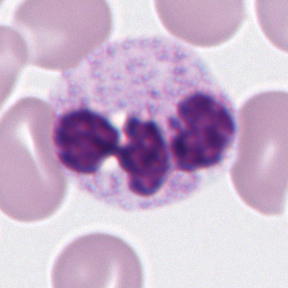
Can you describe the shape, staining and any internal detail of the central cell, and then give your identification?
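The nucleus is divided into three separate lobes, joined by thin, narrow strands and lying side by side in a horizontal row across the cell. Fine, small lilac granules are scattered evenly through the cytoplasm. The cell is a segmented neutrophil.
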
